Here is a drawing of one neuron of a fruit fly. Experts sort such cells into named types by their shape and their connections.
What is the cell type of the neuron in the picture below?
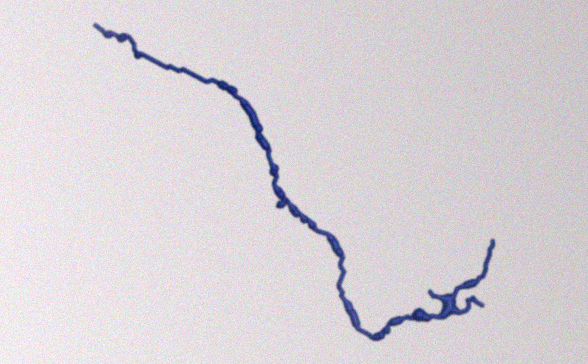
BM_InOm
